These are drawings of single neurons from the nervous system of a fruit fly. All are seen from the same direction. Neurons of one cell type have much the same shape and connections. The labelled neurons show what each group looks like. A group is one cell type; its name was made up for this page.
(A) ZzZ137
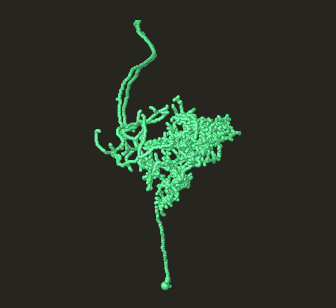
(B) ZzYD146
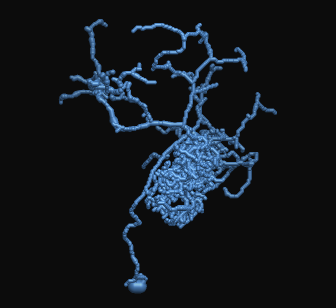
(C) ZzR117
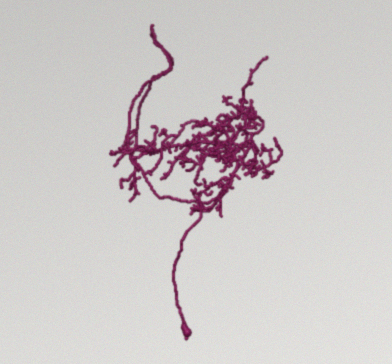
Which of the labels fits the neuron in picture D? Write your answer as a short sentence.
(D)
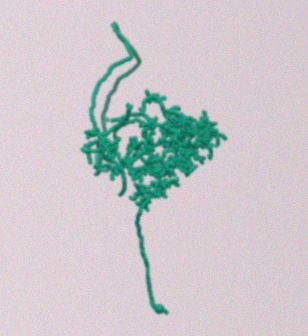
It belongs to ZzZ137.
